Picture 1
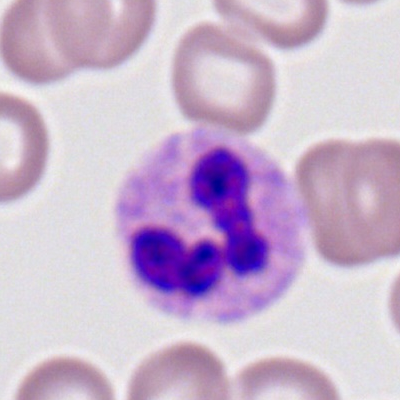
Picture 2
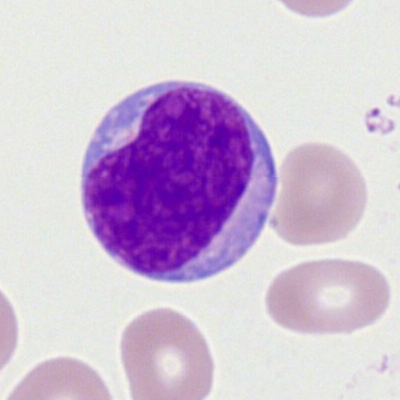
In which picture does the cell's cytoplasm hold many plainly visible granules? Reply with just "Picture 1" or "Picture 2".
Picture 1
